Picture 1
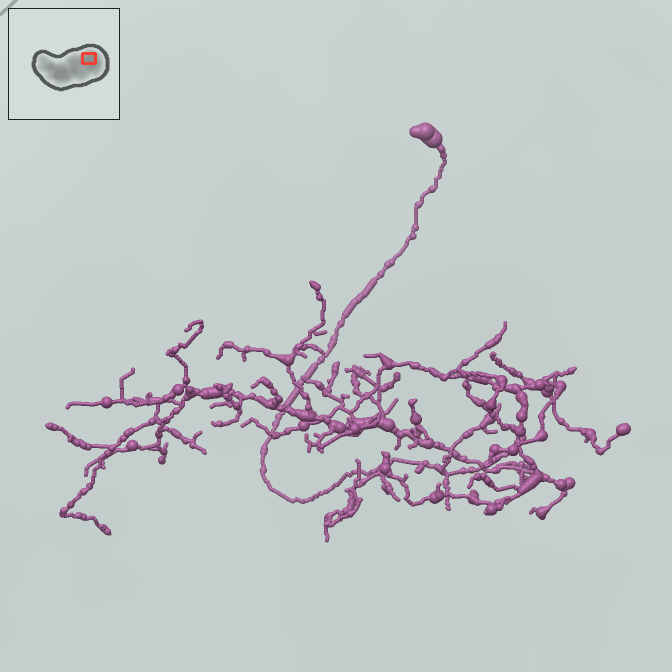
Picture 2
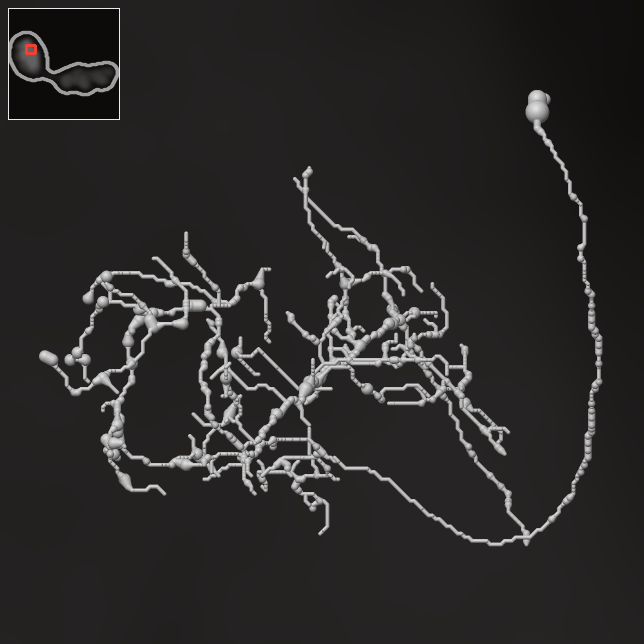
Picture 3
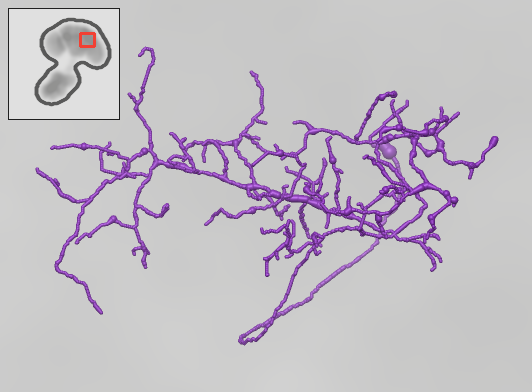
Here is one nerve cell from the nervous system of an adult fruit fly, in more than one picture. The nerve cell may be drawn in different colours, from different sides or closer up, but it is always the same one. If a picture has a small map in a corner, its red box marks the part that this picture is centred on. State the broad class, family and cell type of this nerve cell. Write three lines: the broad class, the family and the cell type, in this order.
central-brain intrinsic neuron
hemilineage VLPp&l1_anterior
PLP087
